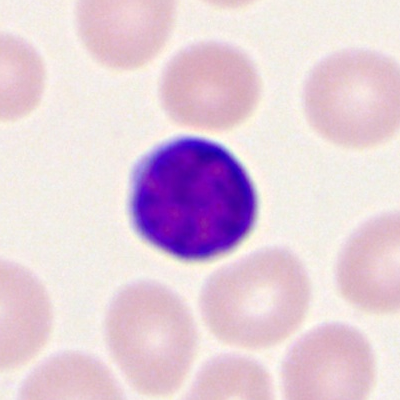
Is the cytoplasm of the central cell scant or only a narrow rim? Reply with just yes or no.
Yes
